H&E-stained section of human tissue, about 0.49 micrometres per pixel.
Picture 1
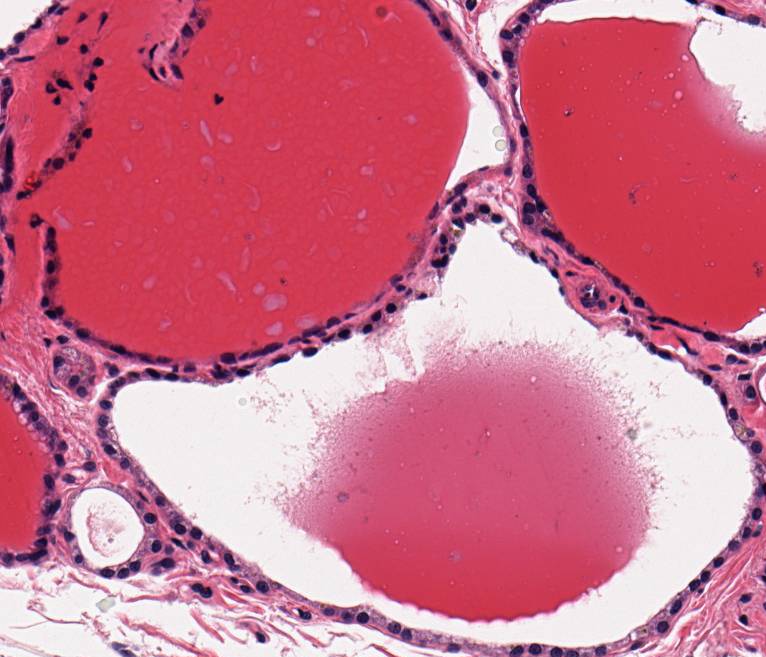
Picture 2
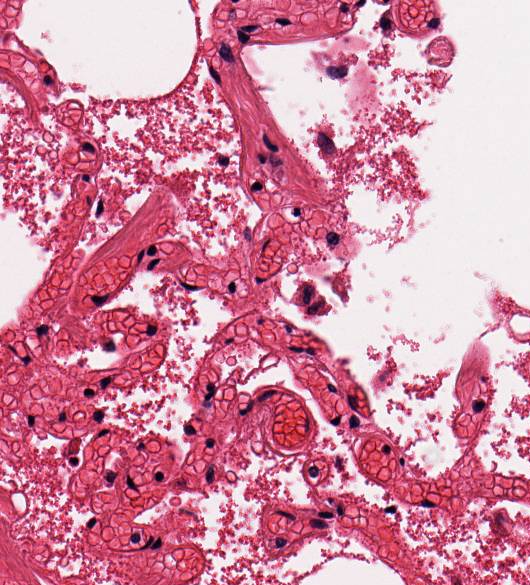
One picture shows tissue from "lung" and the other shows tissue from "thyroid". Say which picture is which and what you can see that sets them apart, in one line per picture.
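Picture 1 shows tissue from the thyroid. The field is taken up by a few large rounded follicles, one of which fills the lower centre.
Picture 2 shows tissue from the lung. No glands or fat cells are seen anywhere in the field.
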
